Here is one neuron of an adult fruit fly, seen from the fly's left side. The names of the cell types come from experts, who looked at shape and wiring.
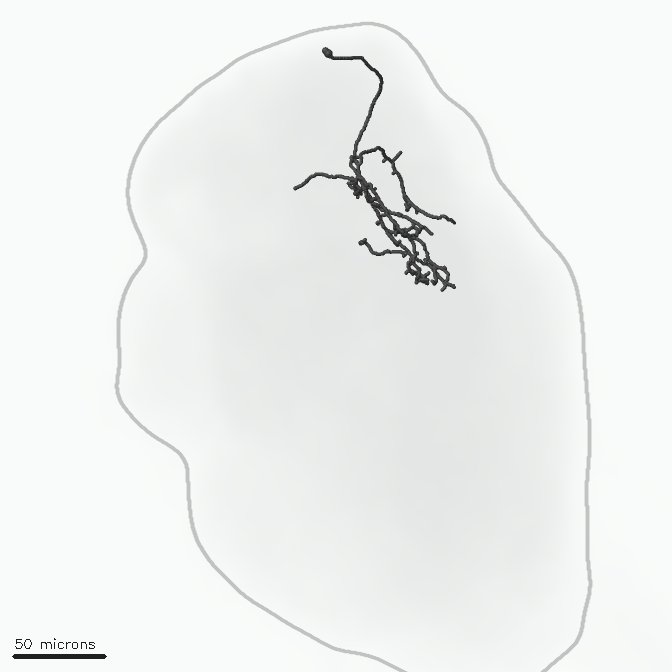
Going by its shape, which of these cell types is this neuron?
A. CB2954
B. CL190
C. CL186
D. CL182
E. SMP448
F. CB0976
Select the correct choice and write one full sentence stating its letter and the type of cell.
The type of the neuron is cell type CL190, option B.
